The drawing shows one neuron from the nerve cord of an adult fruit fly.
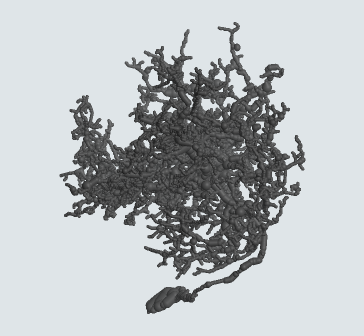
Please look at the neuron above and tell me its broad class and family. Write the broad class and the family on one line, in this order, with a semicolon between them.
nerve-cord intrinsic neuron; hemilineage 19A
